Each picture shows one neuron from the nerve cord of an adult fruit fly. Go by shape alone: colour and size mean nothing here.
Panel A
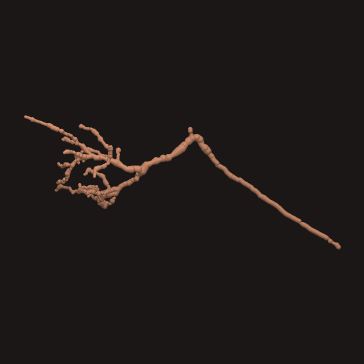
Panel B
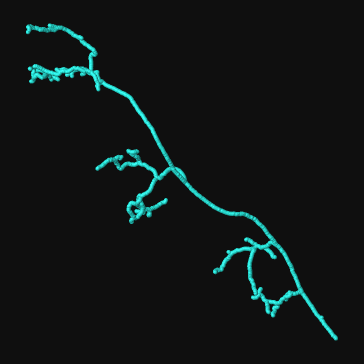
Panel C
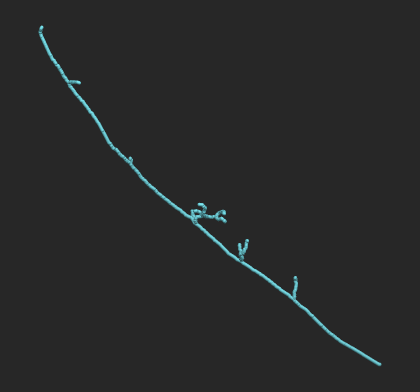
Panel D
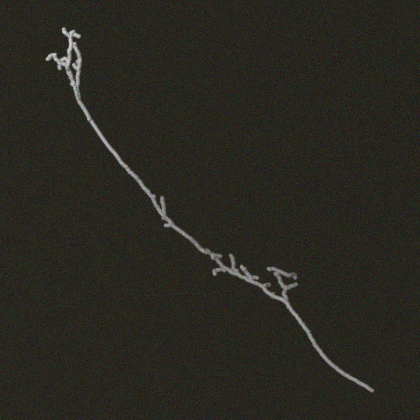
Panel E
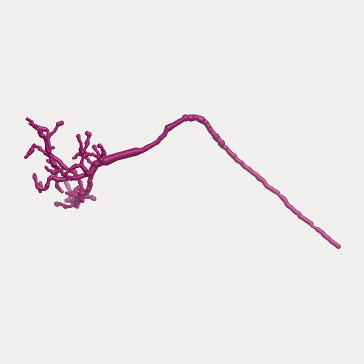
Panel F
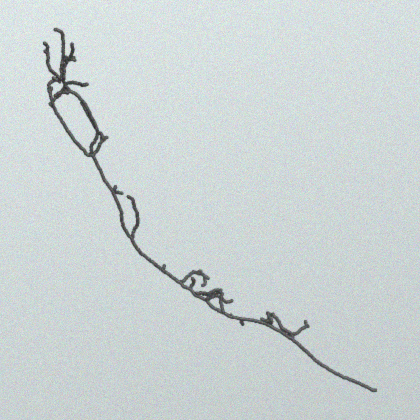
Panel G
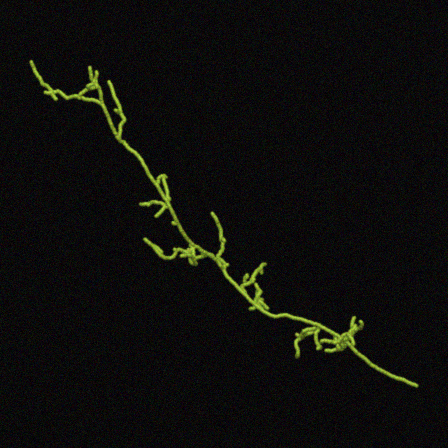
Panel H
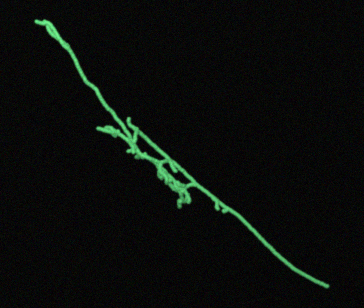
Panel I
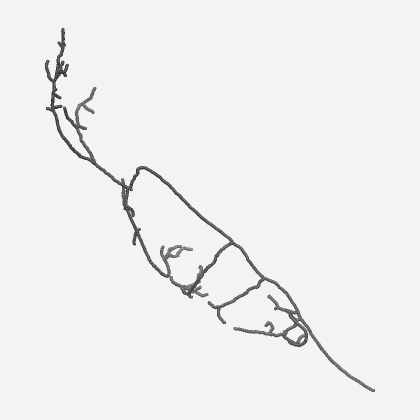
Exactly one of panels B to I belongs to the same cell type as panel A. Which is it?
E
